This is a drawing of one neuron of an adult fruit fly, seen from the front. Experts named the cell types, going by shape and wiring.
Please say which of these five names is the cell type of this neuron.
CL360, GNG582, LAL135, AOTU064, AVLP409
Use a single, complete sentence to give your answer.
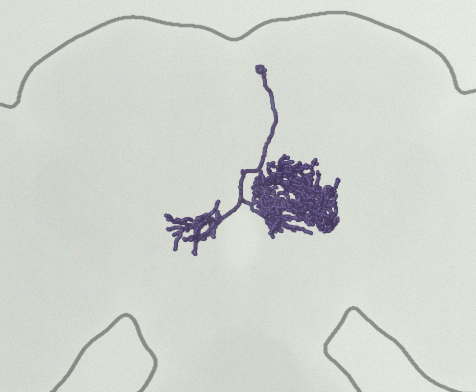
The type of this neuron is the cell type LAL135.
